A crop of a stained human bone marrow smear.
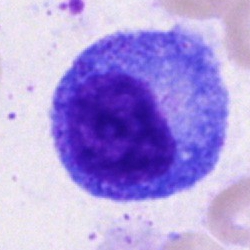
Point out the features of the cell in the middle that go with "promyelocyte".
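Look first at the cytoplasm, which stains blue.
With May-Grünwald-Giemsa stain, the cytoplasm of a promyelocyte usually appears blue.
So that blue colour goes with the name promyelocyte. Now notice that the cytoplasm just to the right of the nucleus is paler than the rest. Fine reddish-purple granules are scattered through the cytoplasm. The nucleus itself sits off-centre, toward the left of the cell.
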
